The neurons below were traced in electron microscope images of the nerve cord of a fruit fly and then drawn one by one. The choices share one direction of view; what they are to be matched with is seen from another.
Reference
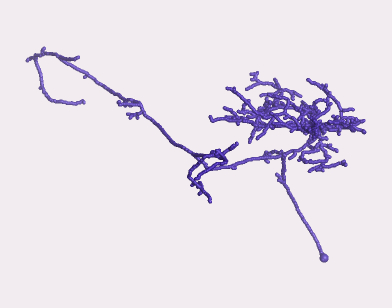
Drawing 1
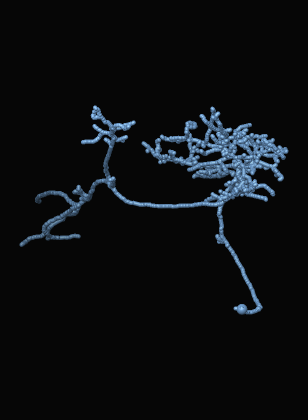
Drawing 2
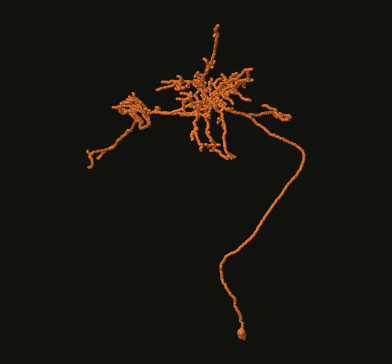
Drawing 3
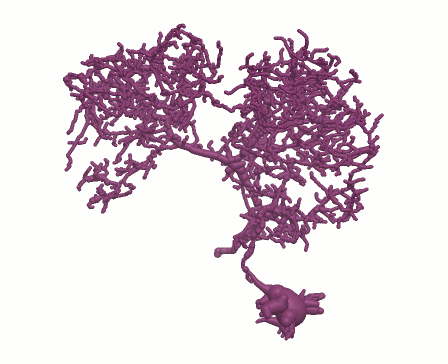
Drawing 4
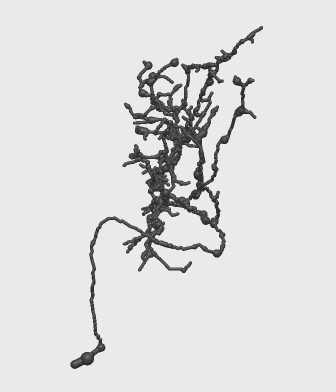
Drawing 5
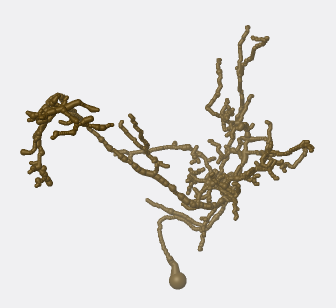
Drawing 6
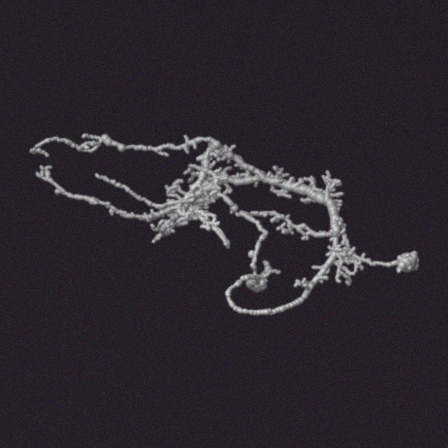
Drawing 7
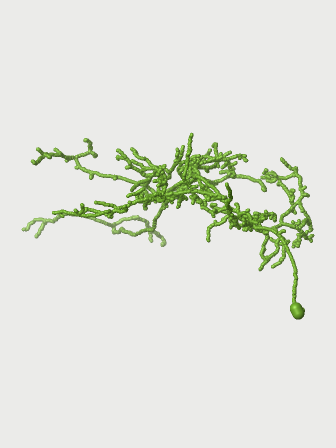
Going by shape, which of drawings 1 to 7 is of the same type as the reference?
1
